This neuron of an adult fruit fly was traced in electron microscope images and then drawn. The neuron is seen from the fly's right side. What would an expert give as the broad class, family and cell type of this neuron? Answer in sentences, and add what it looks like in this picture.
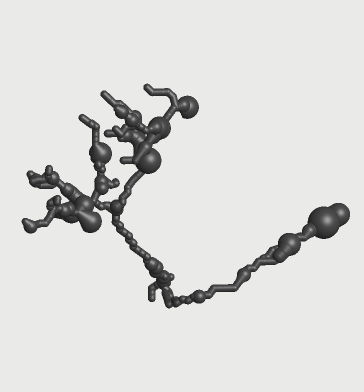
Its broad class is optic-lobe intrinsic neuron. Its family is Dm. Its cell type is Dm10. Its cell body lies on the right of the picture. As drawn here it is wider than it is tall.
